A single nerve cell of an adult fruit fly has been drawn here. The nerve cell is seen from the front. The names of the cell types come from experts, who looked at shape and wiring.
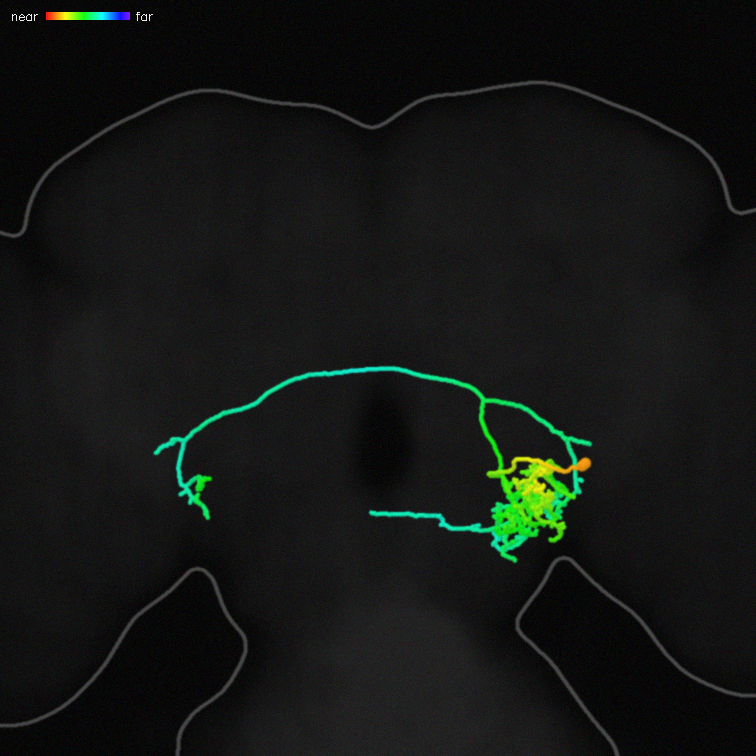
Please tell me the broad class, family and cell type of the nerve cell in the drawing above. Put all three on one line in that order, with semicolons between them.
central-brain intrinsic neuron; hemilineage ALl1_ventral; CB2521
